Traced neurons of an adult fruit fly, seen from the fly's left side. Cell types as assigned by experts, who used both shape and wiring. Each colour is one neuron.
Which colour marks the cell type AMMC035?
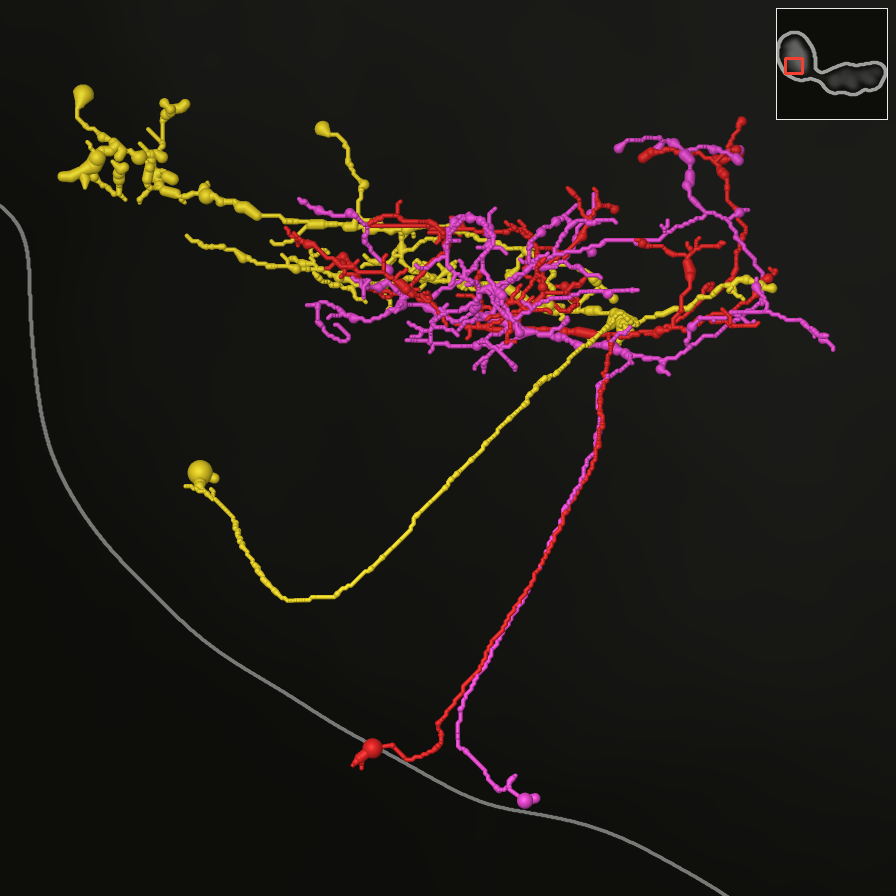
yellow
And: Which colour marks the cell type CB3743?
red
